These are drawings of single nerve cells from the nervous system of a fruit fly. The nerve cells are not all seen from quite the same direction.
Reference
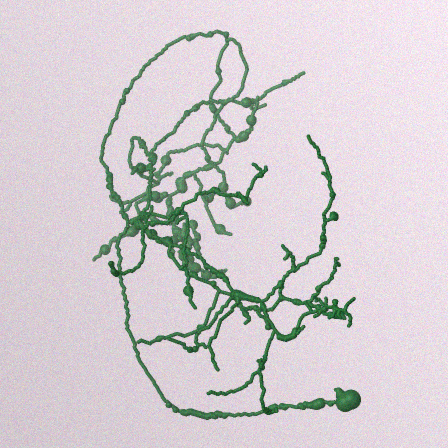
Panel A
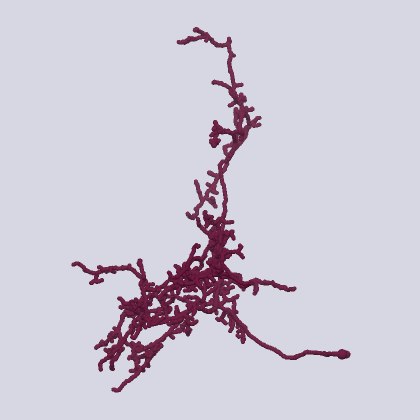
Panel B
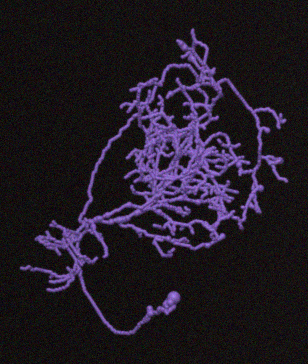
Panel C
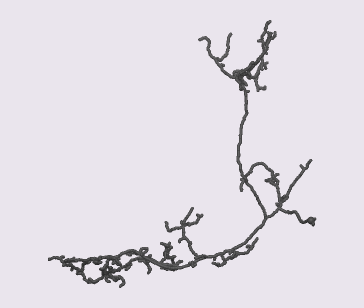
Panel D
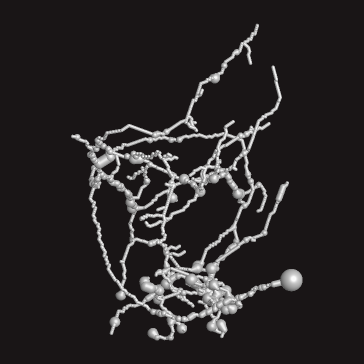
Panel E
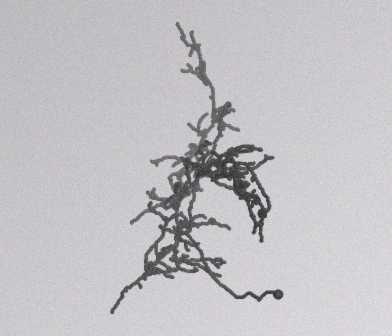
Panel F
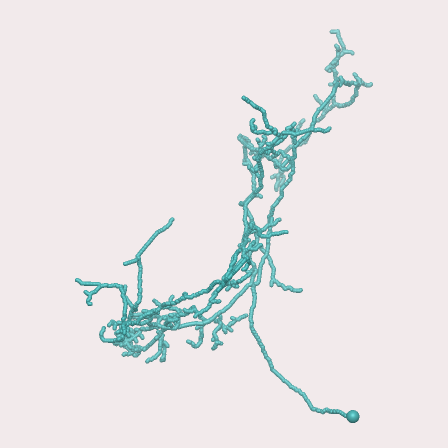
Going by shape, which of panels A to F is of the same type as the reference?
Panel D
